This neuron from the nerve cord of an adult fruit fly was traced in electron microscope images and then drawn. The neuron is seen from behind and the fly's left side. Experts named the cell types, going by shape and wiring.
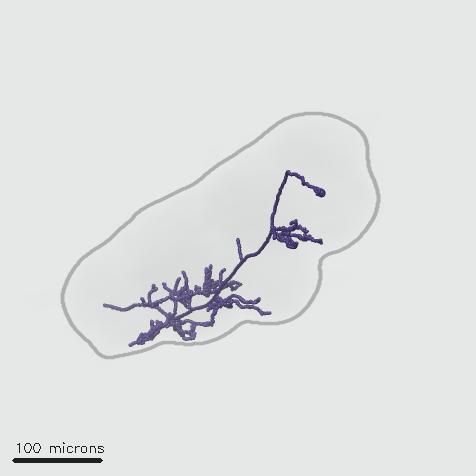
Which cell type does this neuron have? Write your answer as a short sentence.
The cell type is ANXXX151.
